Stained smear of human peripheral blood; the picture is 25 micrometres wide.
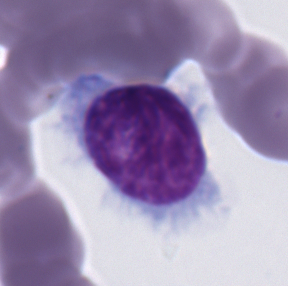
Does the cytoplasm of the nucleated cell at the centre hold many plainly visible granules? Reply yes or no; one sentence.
No, no granules can be seen in the cytoplasm of this cell.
